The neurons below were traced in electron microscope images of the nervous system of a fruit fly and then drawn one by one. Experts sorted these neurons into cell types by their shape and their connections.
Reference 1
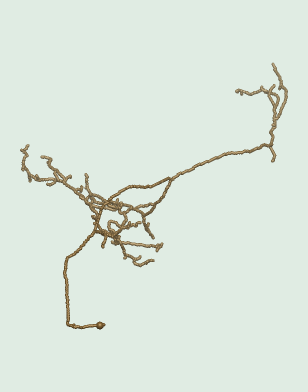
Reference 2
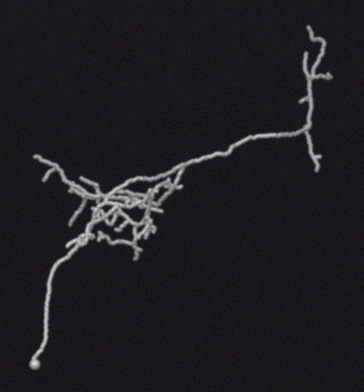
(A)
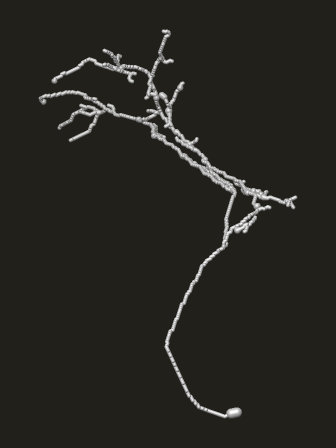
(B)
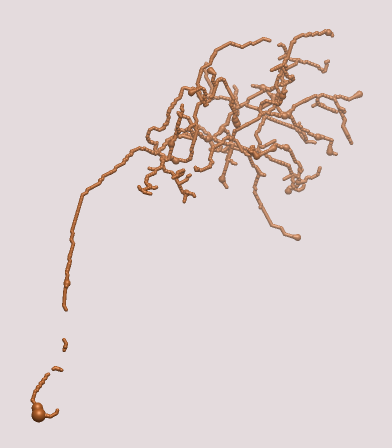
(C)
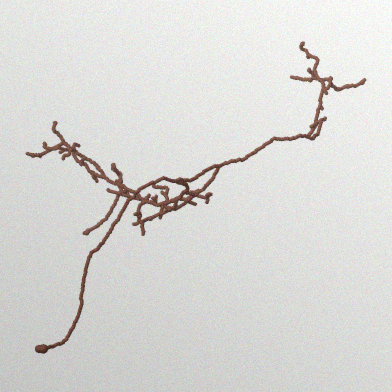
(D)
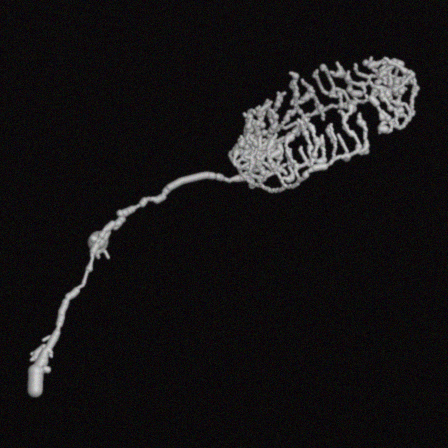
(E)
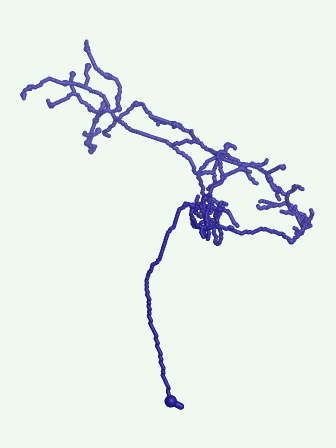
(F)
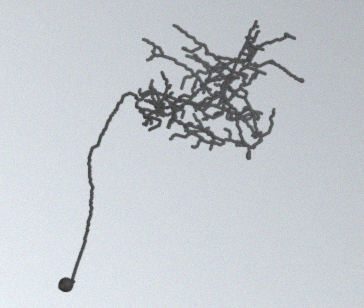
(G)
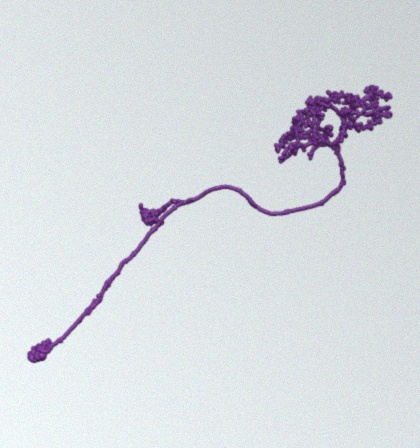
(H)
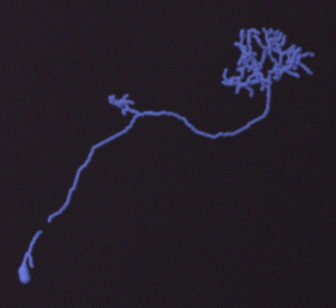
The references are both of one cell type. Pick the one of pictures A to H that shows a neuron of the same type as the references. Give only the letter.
C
